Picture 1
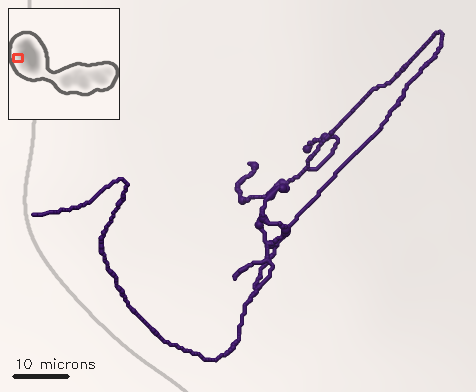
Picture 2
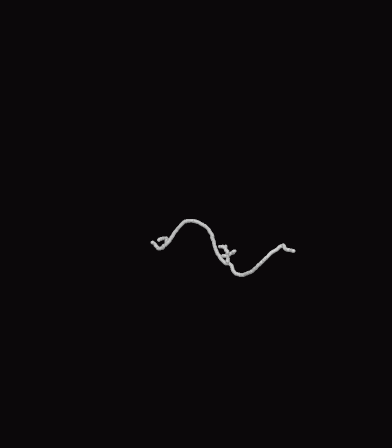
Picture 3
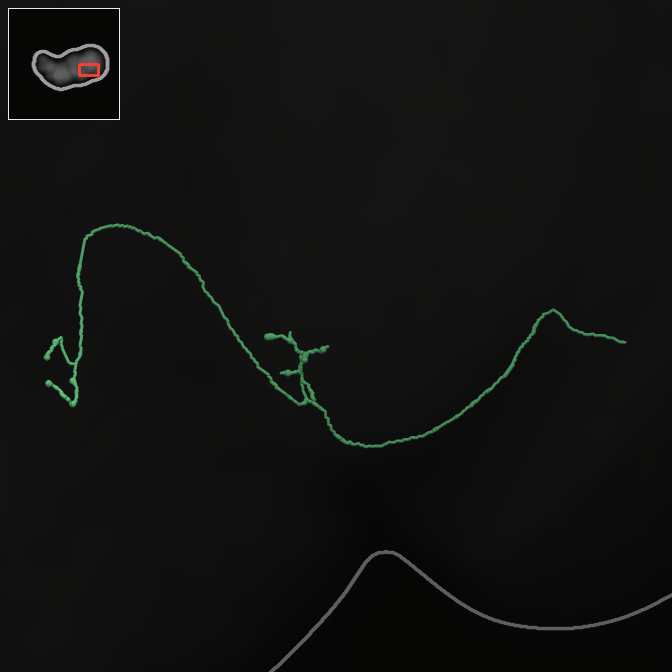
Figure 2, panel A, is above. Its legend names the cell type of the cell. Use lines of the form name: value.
cell type: ORN_VC3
